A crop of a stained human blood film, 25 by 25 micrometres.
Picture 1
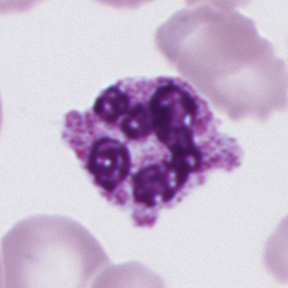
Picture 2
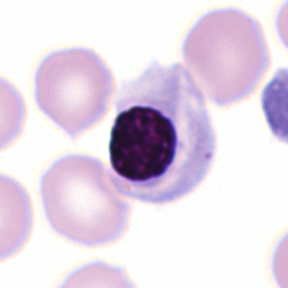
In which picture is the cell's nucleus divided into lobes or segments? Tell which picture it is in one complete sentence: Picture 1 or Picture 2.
The nucleus is divided into two or more lobes in picture 1.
